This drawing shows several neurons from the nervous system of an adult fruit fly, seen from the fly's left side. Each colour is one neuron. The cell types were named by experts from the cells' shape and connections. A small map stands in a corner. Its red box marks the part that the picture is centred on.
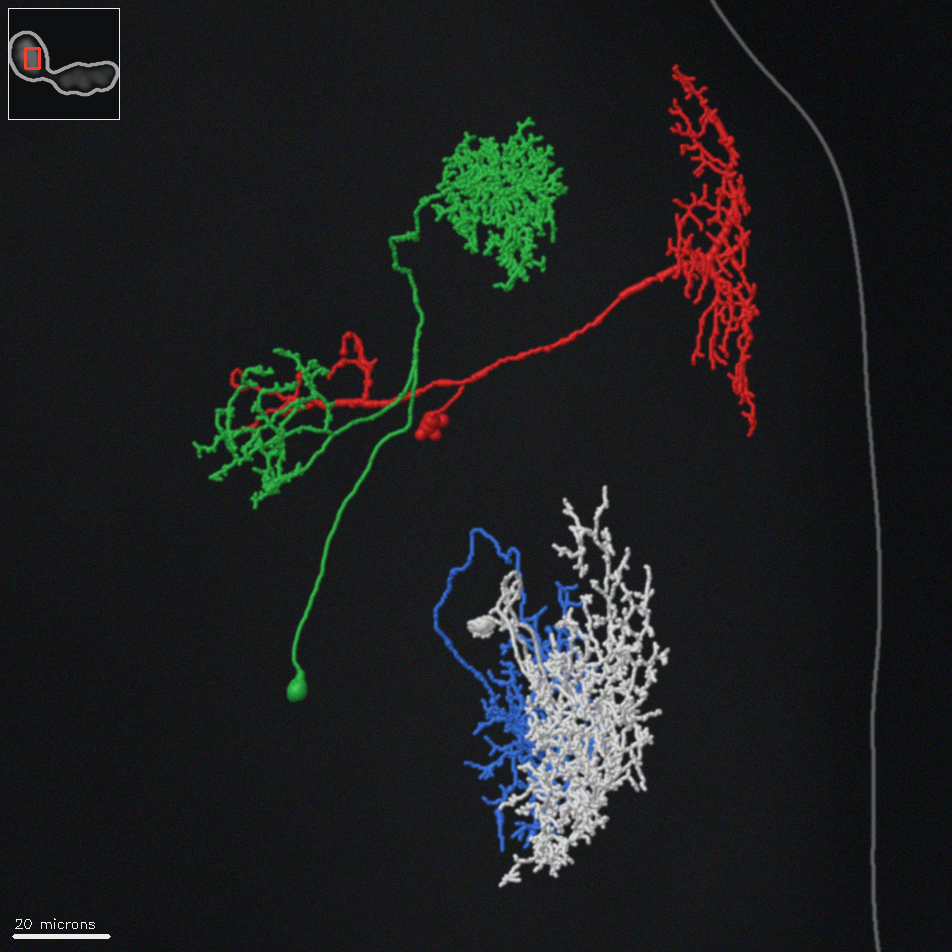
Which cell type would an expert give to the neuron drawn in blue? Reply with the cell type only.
Li25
